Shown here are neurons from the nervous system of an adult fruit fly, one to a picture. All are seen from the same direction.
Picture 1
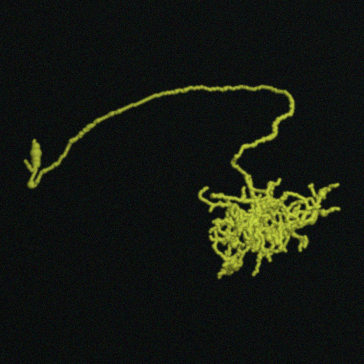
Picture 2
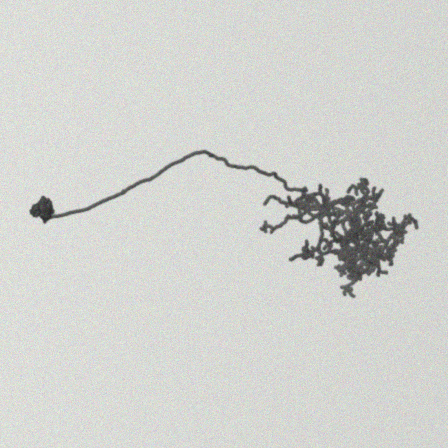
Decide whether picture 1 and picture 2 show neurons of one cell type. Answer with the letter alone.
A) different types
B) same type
A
